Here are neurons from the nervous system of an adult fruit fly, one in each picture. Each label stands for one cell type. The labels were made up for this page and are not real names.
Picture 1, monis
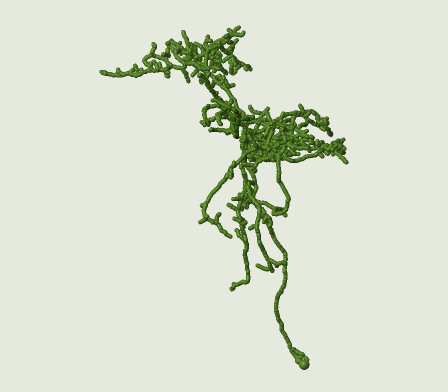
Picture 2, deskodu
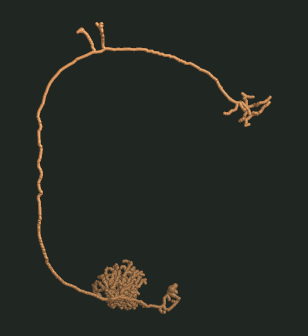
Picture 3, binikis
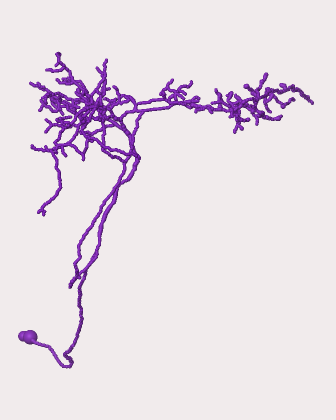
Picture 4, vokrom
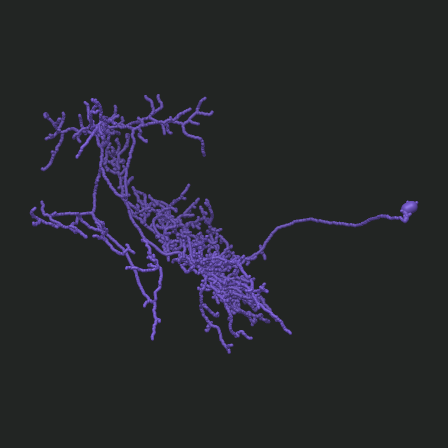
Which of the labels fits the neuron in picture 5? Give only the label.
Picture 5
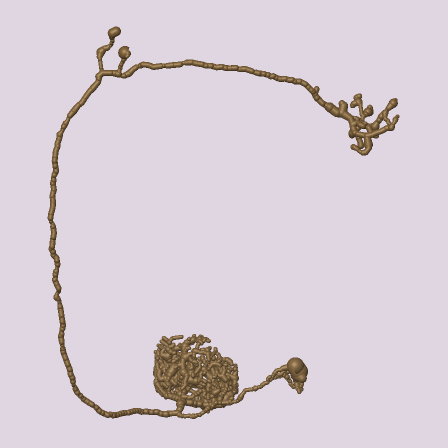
deskodu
